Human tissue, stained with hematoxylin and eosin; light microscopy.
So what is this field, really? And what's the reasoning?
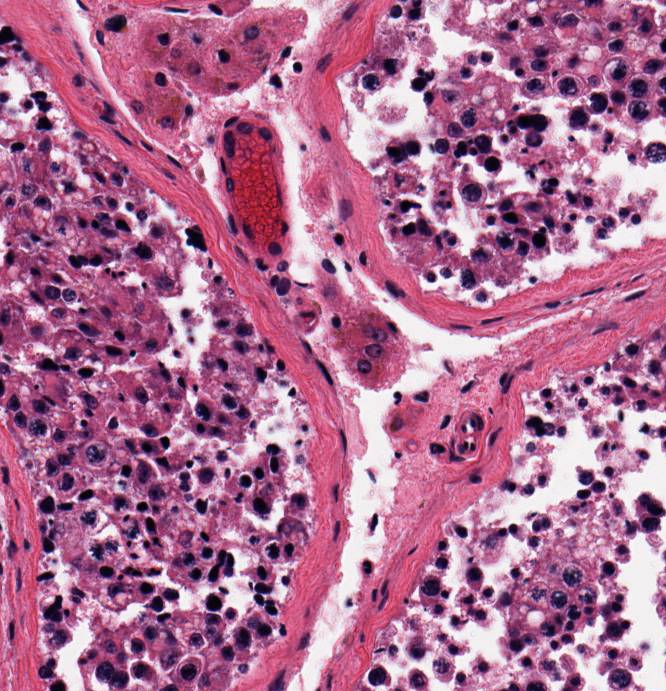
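Answer first: seminiferous tubule. Point one: within the compartments, small round cells with dark condensed nuclei mix with larger cells whose round nuclei show nucleoli.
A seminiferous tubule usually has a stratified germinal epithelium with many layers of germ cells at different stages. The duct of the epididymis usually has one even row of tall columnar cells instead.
This mix of small and large cells sets it apart from that single row. Also: brown granular pigment in some top-centre cells.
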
